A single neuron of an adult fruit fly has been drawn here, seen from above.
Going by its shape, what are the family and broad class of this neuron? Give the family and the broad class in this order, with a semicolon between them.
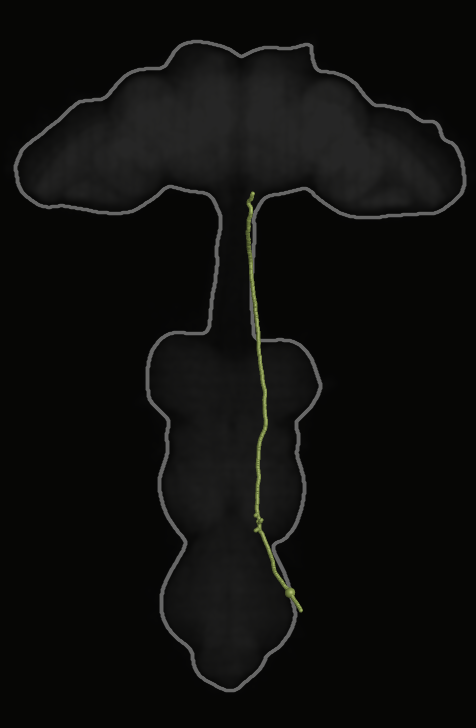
class mechanosensory proprioceptive; sensory neuron ascending to the brain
